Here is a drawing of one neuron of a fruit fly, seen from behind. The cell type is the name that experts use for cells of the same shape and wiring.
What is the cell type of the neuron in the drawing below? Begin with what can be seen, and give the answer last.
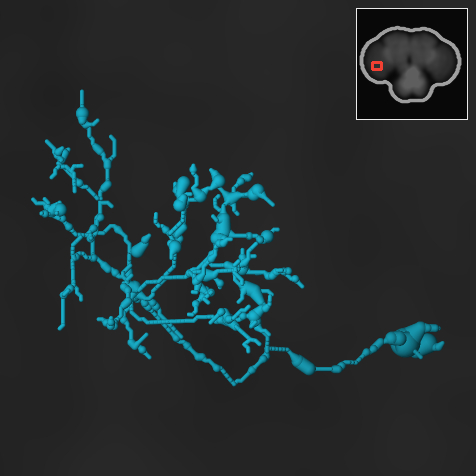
The picture shows dozens of branch ends. In this view it is wider than it is tall. Its broad class is optic-lobe intrinsic neuron. The cell type is Dm10.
